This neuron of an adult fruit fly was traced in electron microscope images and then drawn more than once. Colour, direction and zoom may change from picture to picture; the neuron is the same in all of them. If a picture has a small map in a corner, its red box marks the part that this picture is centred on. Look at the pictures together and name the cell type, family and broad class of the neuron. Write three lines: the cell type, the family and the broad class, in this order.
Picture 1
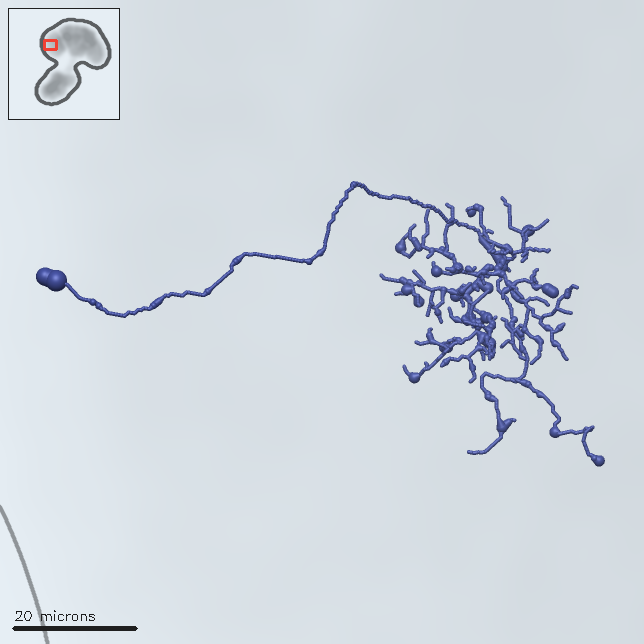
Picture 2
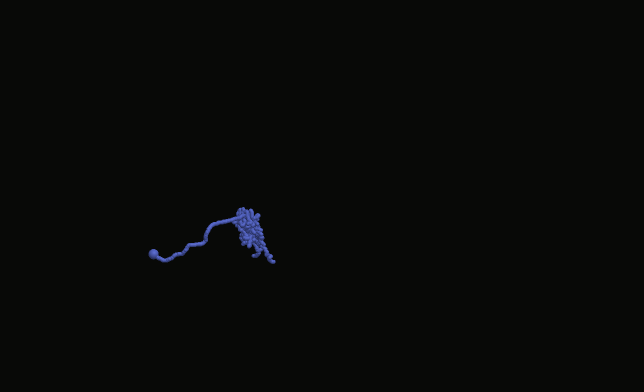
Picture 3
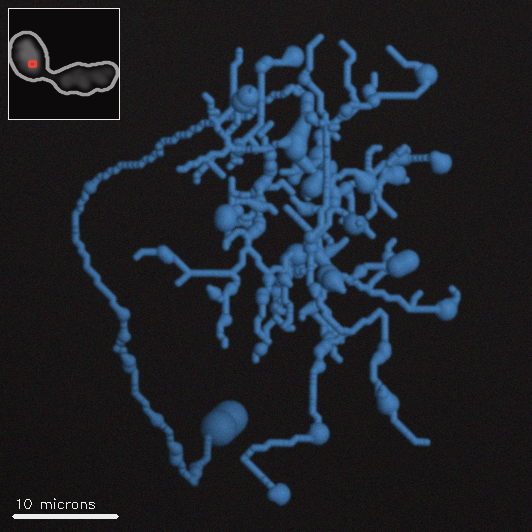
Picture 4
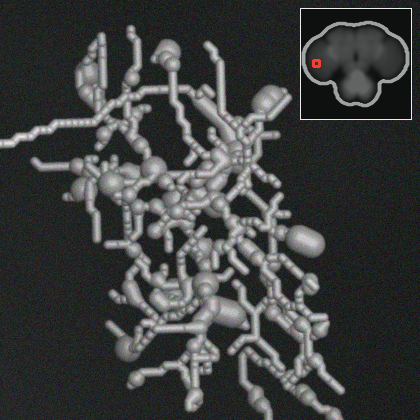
Cm6
Cm
optic-lobe intrinsic neuron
